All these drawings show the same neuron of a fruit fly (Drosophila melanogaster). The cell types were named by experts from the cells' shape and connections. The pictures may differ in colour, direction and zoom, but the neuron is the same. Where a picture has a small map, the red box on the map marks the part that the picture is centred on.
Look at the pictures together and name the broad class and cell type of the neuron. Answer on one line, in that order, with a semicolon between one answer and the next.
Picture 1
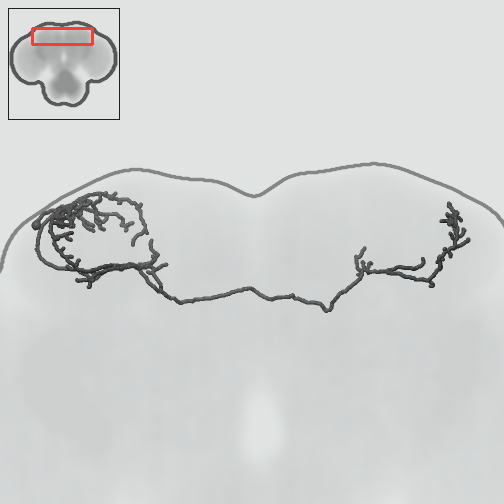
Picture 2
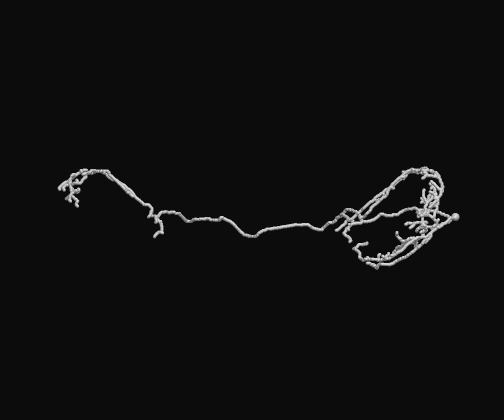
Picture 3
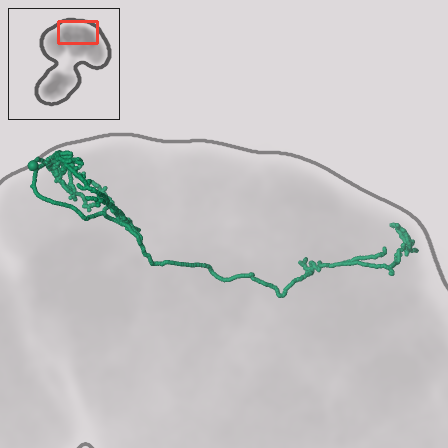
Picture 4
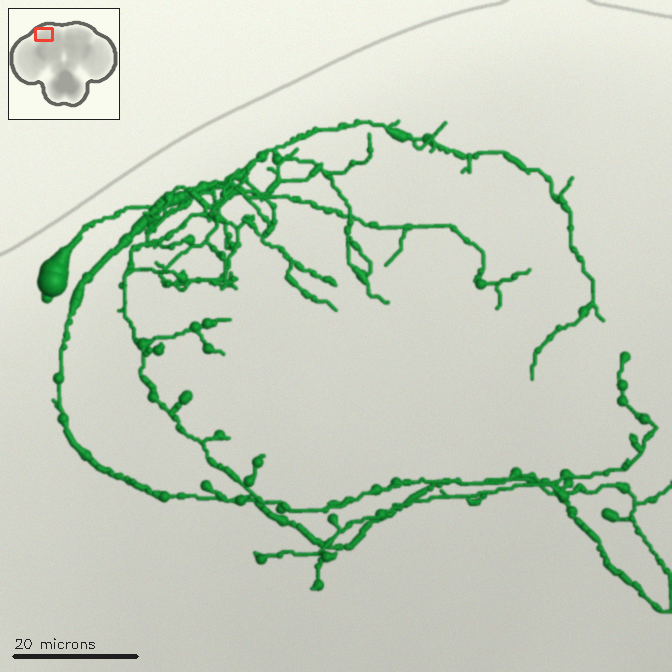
central-brain intrinsic neuron; SLP465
